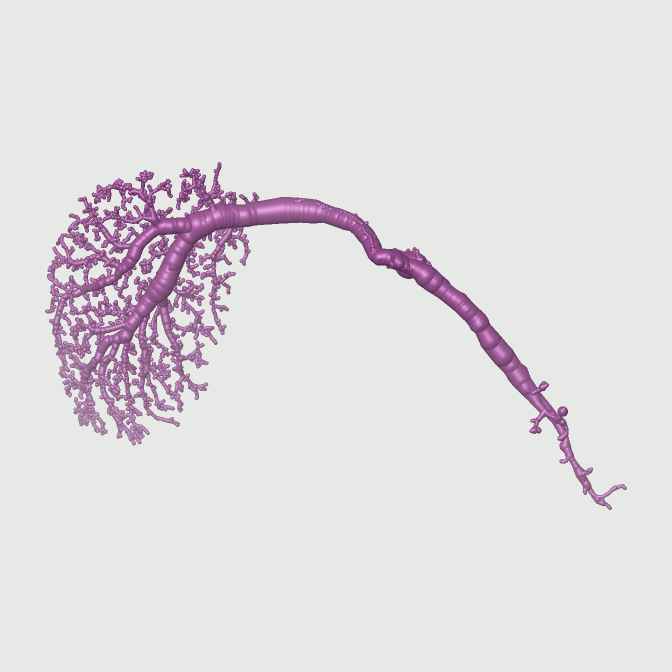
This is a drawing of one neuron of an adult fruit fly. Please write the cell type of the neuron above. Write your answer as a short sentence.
The cell type is HSN.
